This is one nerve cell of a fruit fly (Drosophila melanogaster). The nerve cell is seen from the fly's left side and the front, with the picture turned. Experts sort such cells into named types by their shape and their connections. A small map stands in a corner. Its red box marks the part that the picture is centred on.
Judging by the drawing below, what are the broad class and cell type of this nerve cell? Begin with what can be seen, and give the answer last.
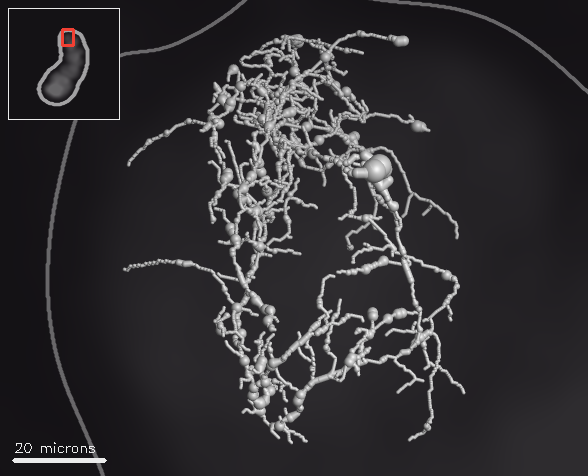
By the scale bar it is about 90 microns tall in this view. The picture shows dozens of branch ends. Its broad class is nerve-cord intrinsic neuron. The cell type is INXXX386.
